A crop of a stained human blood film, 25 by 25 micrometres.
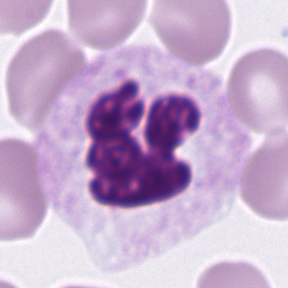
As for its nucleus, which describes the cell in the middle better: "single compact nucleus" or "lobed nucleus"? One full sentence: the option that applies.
Separate lobes or segments make up the nucleus of this cell.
